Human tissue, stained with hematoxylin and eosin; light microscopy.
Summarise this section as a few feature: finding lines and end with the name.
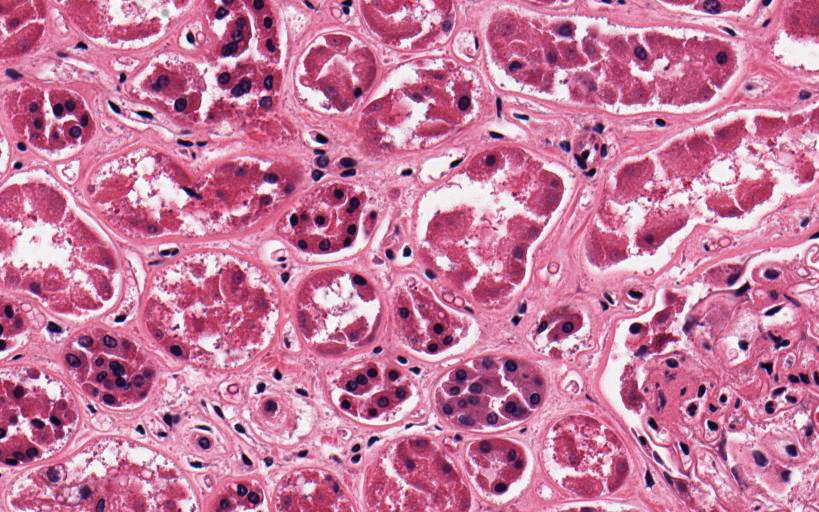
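Tubular lining cells: abundant, coarsely granular, deeply eosinophilic cytoplasm
Tubule centres: in many, irregular white clefts among fragments of detached granular pink material
Stroma: scant, with scattered spindle-shaped nuclei and small capillaries
Fat: absent from the field
Section: renal cortex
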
